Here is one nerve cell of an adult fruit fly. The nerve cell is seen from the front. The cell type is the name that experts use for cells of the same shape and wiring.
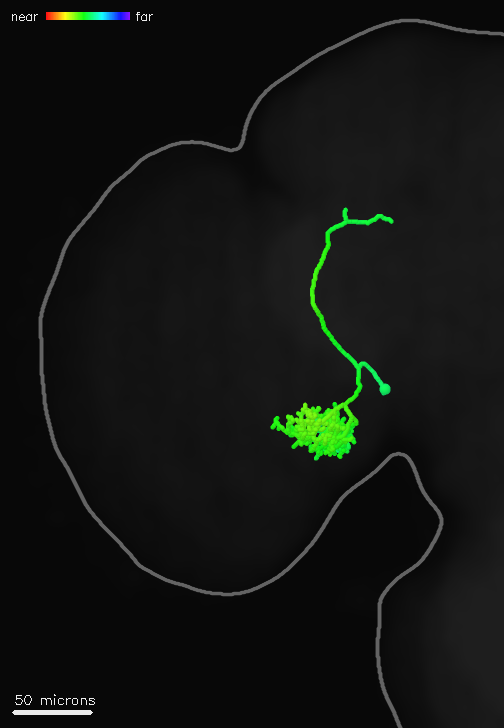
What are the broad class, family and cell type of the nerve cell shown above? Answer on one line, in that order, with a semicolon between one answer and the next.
visual projection neuron; LC; LC20b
